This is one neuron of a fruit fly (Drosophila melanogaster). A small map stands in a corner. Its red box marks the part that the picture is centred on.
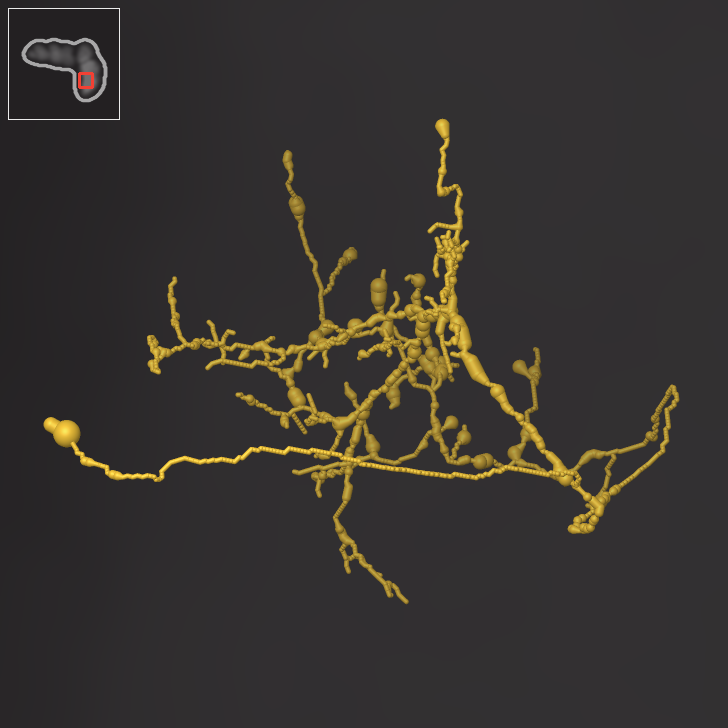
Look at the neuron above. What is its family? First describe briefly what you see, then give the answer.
The cell body can be seen on the left of the picture. Dozens of branch ends can be seen. It is a central-brain intrinsic neuron. The family is hemilineage DL1_ventral.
